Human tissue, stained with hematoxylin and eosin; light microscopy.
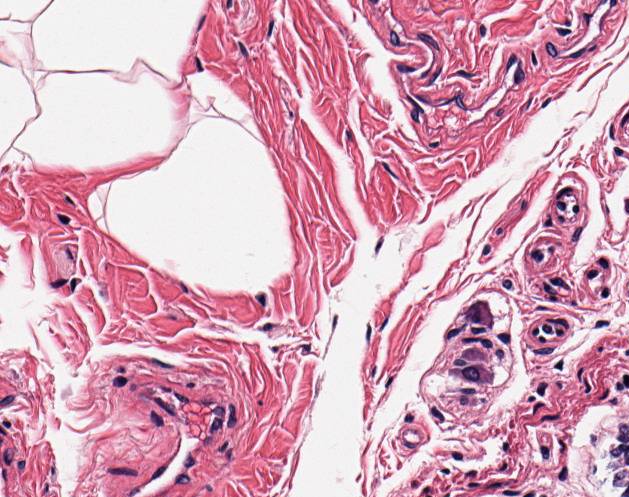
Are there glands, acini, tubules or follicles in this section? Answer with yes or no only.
Yes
